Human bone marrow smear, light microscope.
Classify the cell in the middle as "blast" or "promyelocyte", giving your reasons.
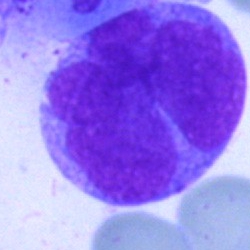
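Blast is the name for this cell. The nucleus fills most of the cell, and a pale groove divides it, running from its centre toward the lower right. Its chromatin is finely granular rather than coarsely clumped. The rim of cytoplasm is widest on the left side.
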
